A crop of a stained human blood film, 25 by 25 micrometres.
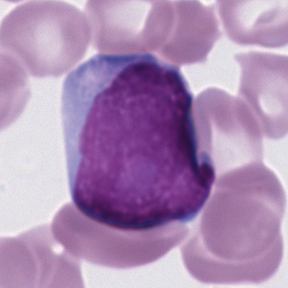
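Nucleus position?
Off-centre, toward the right side.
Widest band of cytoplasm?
Upper-left side of the nucleus.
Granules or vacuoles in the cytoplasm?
None seen.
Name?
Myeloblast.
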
